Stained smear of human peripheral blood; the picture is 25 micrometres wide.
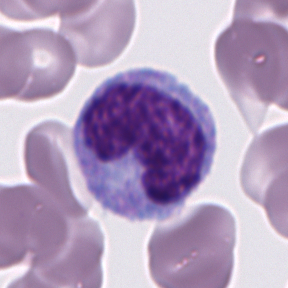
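Monocyte in a stained smear of human peripheral blood, about 13 micrometres across. Its nucleus, which I make out to fill about 60% of the cell's area, is bent into a kidney or horseshoe shape, the notch facing the lower left. There the pale grey-blue cytoplasm is at its widest, filling the notch. Looking closely, I can see very fine, faint pinkish-purple dust-like granules in it.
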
